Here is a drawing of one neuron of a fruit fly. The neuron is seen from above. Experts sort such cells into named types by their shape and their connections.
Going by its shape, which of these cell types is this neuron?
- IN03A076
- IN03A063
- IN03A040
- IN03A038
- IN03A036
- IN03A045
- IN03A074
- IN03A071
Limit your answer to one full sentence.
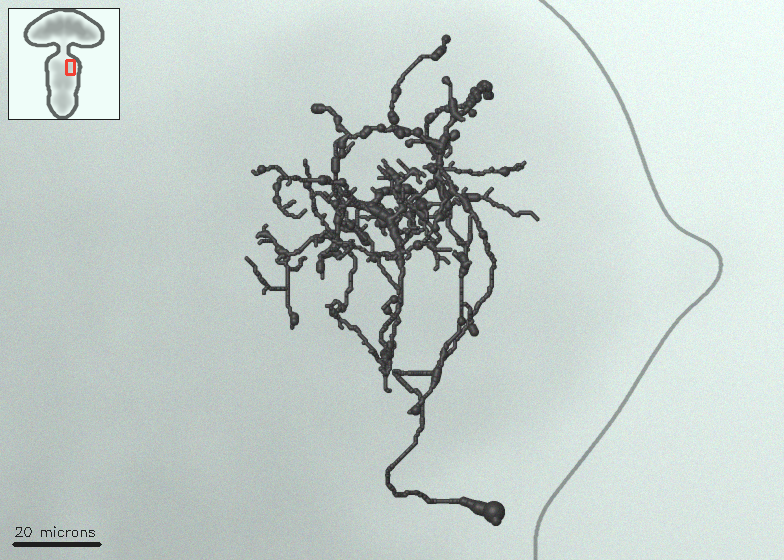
This neuron is classified under the cell type IN03A040.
